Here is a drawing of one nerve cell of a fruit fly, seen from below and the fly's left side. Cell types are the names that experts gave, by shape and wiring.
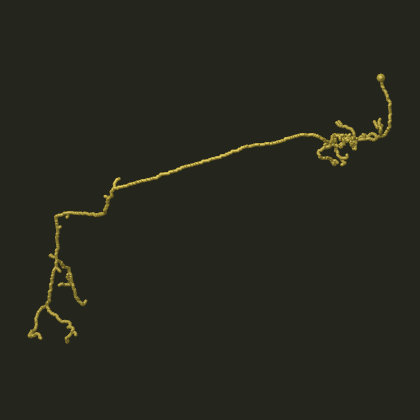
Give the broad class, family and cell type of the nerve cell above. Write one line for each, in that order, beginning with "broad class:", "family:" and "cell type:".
broad class: central-brain intrinsic neuron
family: class Kenyon Cell
cell type: KCg-m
